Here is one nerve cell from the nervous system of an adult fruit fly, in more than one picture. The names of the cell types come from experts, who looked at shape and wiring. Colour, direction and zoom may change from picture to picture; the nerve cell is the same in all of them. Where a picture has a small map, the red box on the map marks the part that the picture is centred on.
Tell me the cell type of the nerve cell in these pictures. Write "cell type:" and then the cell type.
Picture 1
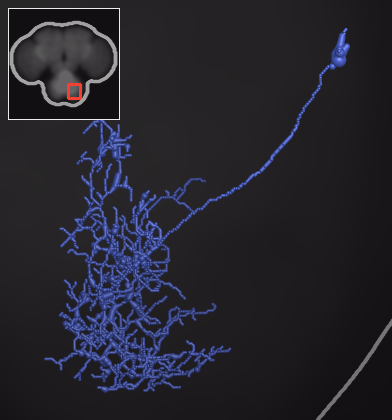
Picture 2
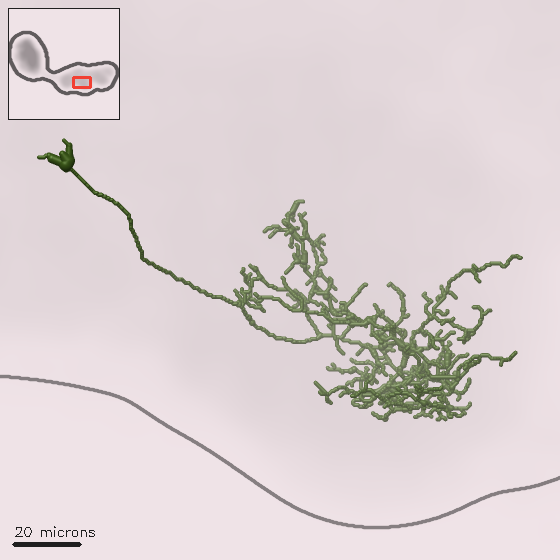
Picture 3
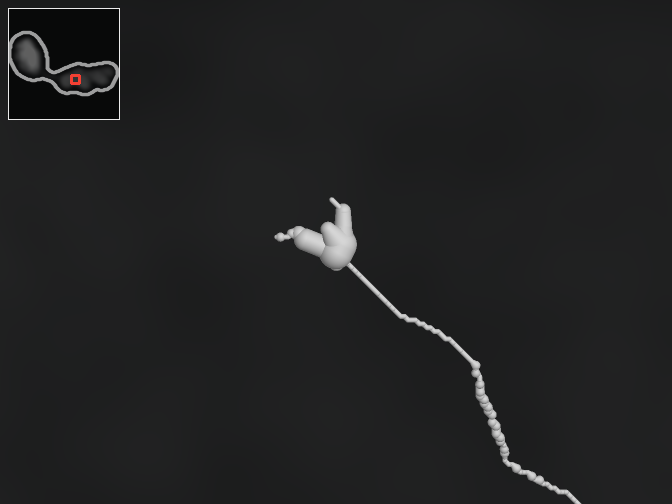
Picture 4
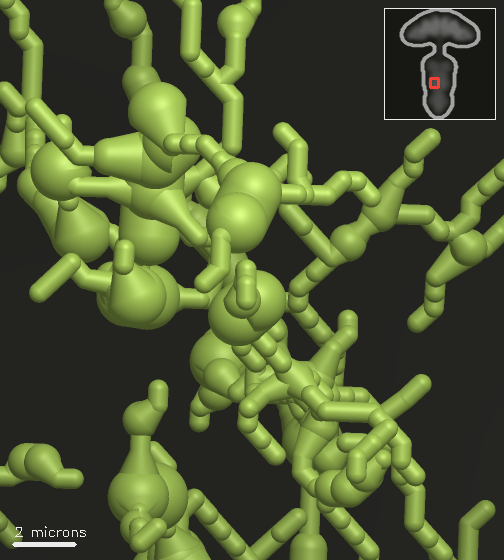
cell type: IN09A031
